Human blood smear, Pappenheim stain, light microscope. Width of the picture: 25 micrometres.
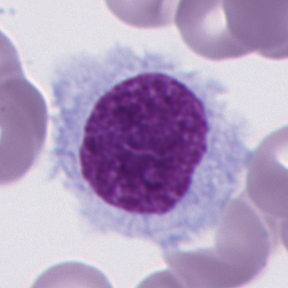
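Hairy cell: the nucleated cell at the centre of this stained blood smear. Its nucleus looks round to slightly oval, and it is not lobed. It sits roughly in the middle of the cytoplasm, as far as I can judge. The chromatin seems evenly mottled rather than gathered into large dark blocks. A broad rim of cytoplasm runs around the whole nucleus. Across, the nucleus measures about 12 micrometres.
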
